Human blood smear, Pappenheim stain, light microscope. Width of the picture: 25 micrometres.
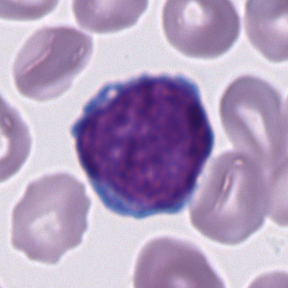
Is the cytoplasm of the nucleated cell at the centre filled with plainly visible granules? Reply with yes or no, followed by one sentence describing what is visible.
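No. The cytoplasm shows no granules.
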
